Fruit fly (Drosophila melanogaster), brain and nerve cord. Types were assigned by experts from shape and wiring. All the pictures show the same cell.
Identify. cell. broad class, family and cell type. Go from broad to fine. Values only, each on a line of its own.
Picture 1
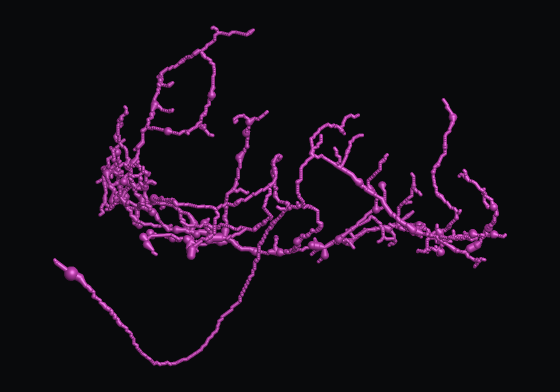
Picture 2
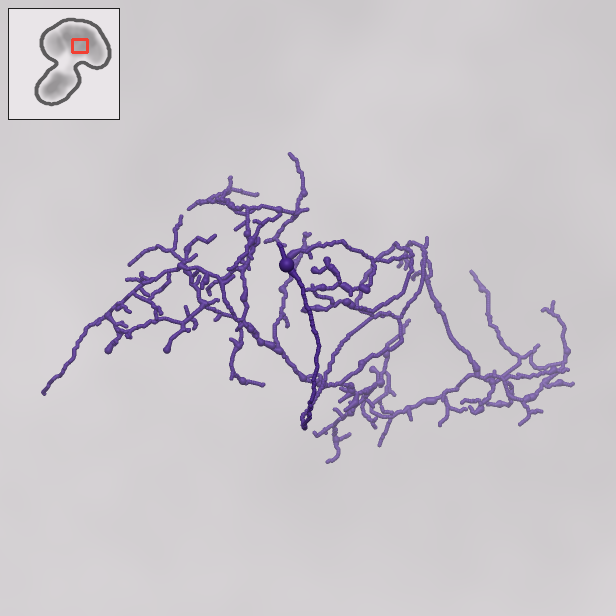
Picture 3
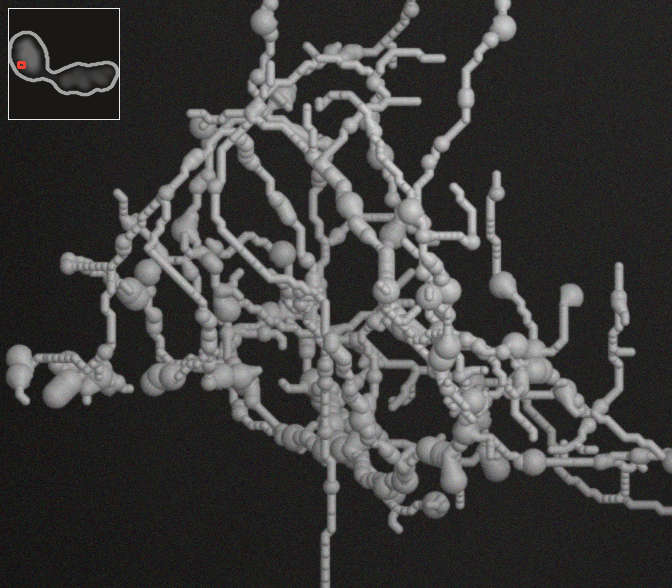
central-brain intrinsic neuron
hemilineage TRdm
GNG239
